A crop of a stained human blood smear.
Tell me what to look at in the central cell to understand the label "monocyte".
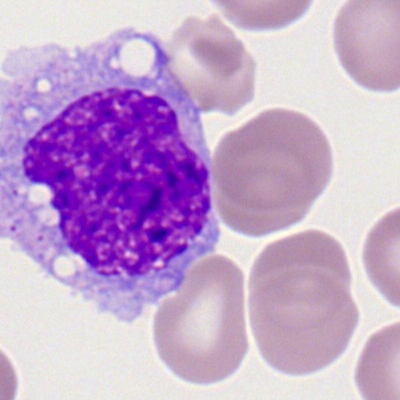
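The first thing I notice is a large, broad nucleus whose contour is irregular and lumpy. Its chromatin looks dark purple and lacy, broken up by many small pale spaces. A generous rim of pale blue-grey cytoplasm surrounds it, widest on the left and along the top. In that cytoplasm I can make out several clear round vacuoles, the largest near the top edge.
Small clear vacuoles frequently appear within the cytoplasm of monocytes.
So the vacuoles here sit comfortably with this cell being a monocyte.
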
